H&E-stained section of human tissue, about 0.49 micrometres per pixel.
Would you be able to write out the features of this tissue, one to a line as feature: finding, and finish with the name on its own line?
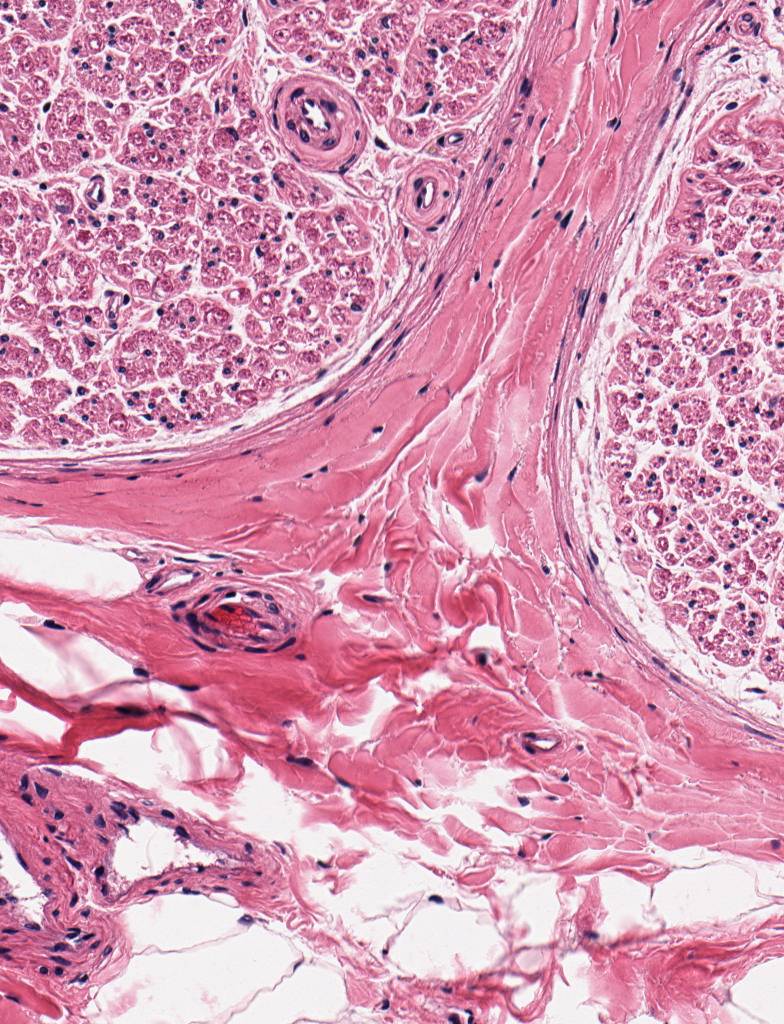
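Fascicles: two large rounded nerve fascicles, upper left and right edge
Rim: thin layer of flattened cells with elongated dark nuclei around each fascicle
Band: diagonal, dense pink connective tissue separating the fascicles
Collagen: wavy pink bundles with sparse spindle-shaped nuclei
Vessel: small, holding red blood cells, left middle below upper left fascicle
Name: tibial nerve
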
